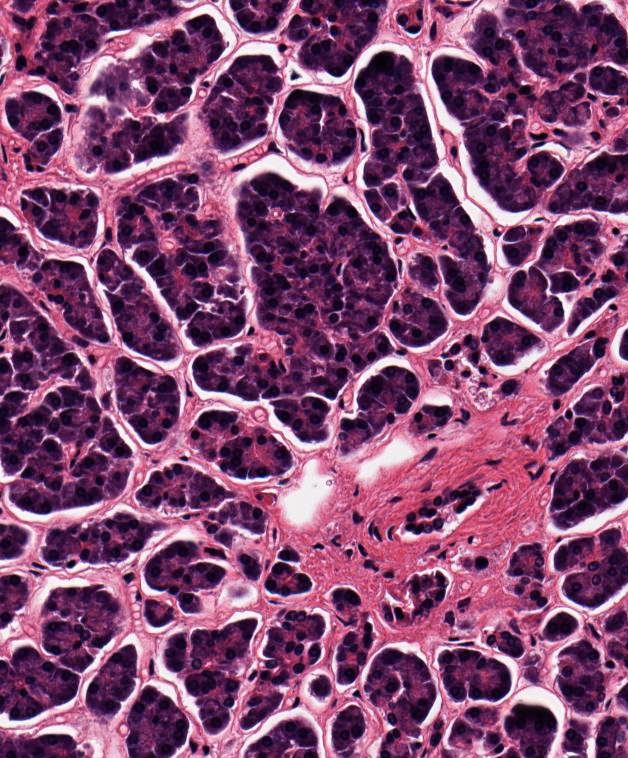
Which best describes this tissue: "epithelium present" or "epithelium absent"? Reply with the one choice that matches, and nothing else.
Epithelium present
